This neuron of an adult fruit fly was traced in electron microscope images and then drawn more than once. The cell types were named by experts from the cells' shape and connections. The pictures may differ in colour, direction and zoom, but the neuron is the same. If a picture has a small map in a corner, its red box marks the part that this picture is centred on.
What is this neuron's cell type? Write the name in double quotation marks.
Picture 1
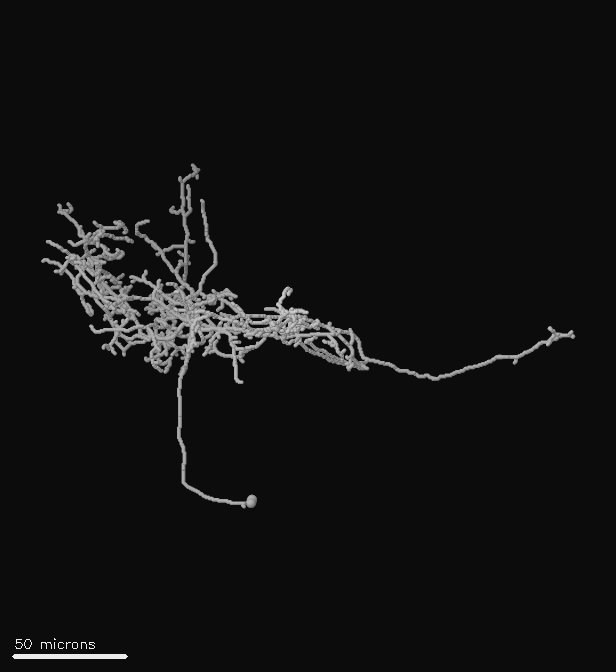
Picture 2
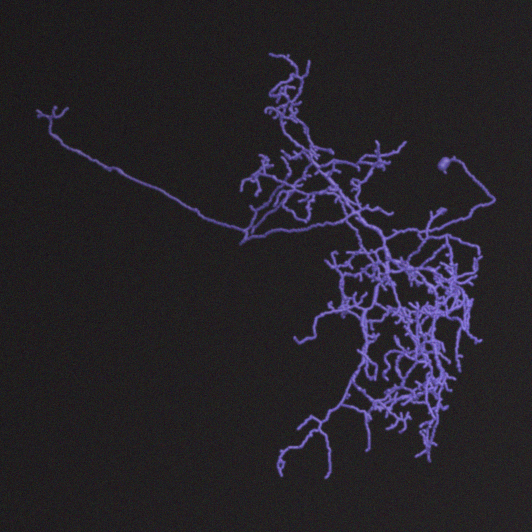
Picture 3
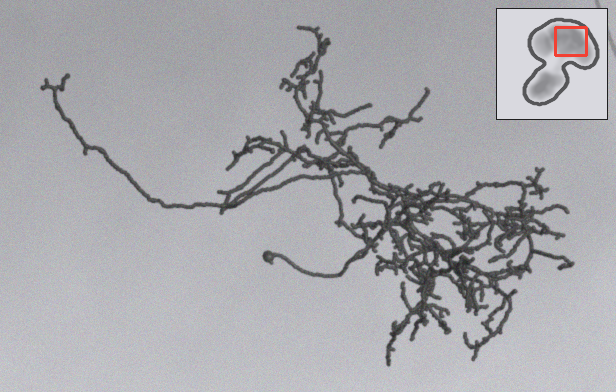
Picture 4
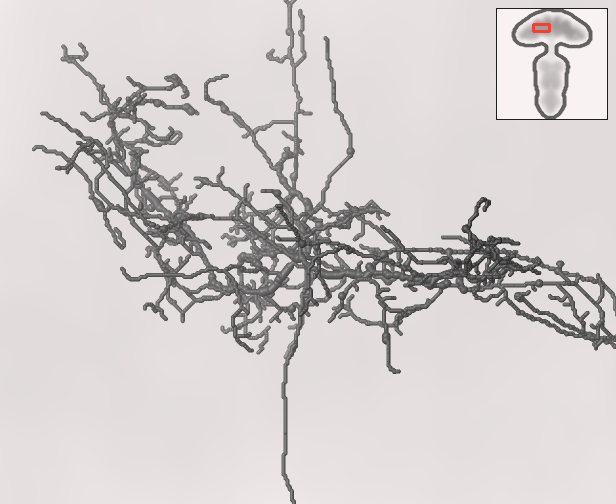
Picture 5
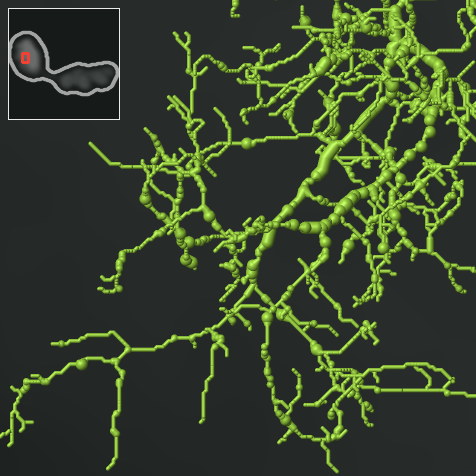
"PVLP123"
